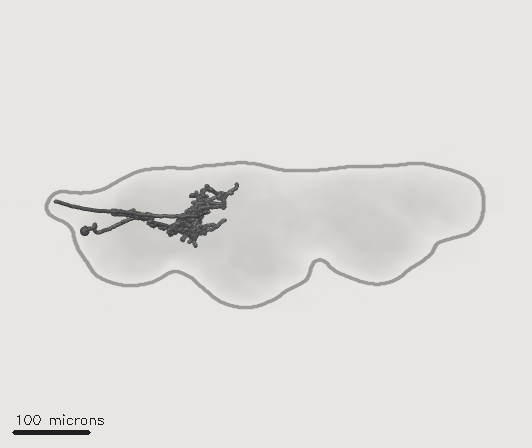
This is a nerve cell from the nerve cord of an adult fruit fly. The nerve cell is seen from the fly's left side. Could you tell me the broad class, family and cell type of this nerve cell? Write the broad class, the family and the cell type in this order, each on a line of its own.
ascending neuron
hemilineage 08B
AN08B061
